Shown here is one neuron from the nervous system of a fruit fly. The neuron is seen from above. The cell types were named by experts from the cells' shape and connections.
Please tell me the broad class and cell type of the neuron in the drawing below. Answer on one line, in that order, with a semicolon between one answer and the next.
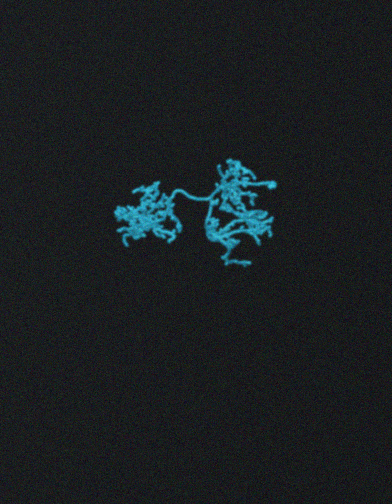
central-brain intrinsic neuron; LAL042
